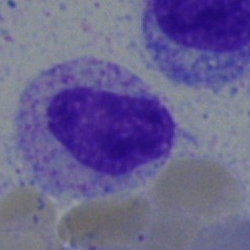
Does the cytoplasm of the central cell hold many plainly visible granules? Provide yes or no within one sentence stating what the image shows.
Yes, visible granules are present in great number in its cytoplasm.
